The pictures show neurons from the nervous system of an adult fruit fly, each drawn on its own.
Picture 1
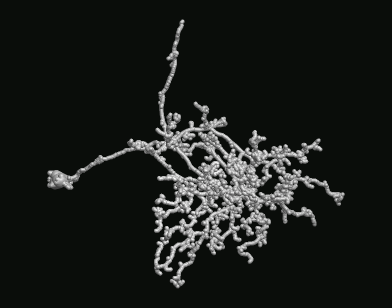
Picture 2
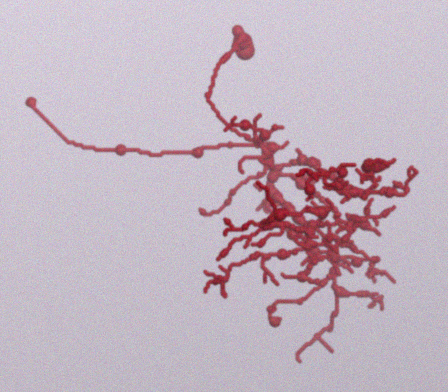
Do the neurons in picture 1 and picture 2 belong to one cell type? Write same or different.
same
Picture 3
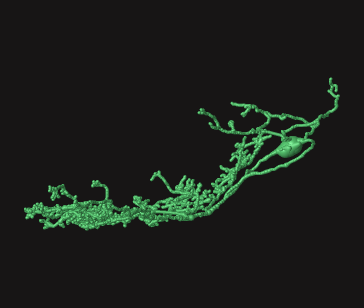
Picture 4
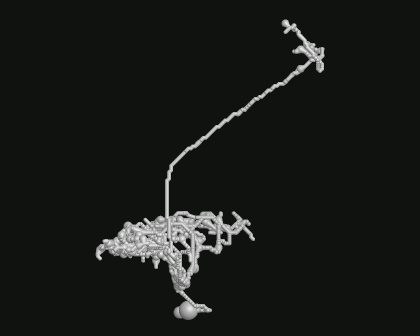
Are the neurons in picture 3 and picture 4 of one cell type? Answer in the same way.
same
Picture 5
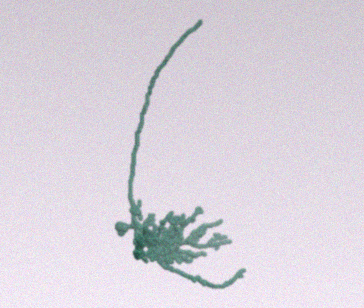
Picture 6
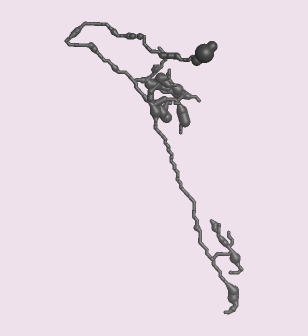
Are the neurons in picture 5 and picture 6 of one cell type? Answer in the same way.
different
